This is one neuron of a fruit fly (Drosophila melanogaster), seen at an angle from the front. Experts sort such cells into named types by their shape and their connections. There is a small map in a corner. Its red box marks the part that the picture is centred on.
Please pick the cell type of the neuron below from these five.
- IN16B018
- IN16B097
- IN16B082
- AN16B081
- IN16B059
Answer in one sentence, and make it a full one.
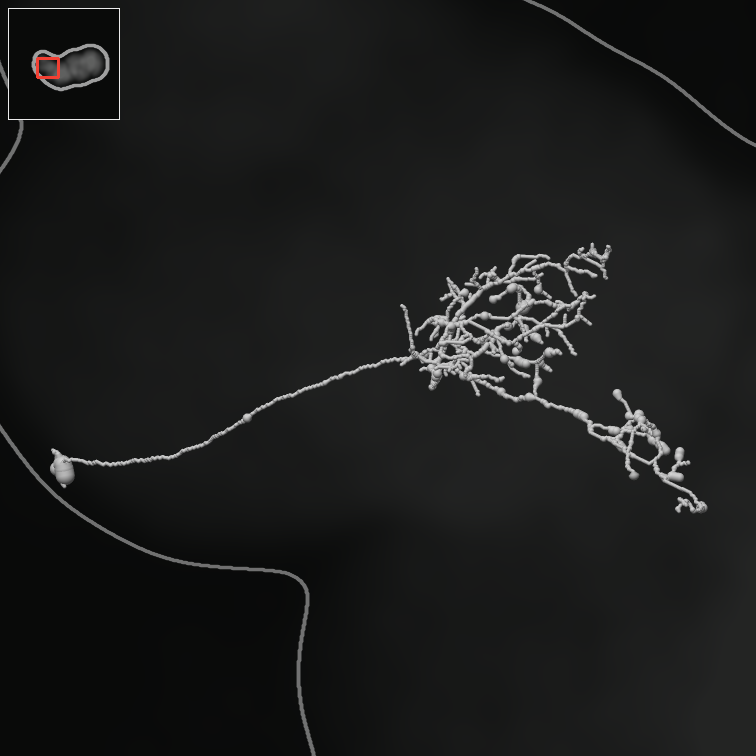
The cell type that fits this neuron is IN16B059.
